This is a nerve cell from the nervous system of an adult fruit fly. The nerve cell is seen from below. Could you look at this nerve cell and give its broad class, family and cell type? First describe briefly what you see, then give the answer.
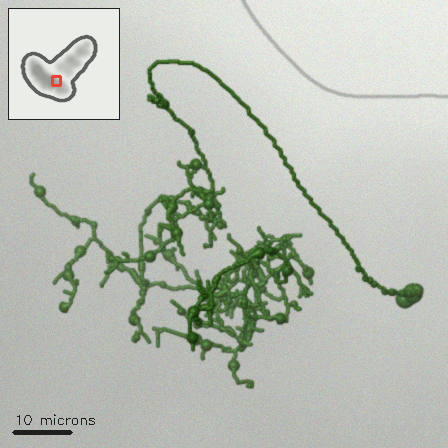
From left to right in the picture it spans about 70 microns. Dozens of branch ends can be seen. It is a central-brain intrinsic neuron. The family is hemilineage LHp1. Its cell type is CB4114.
